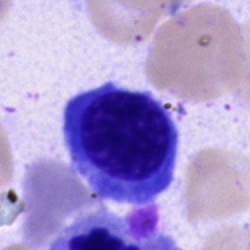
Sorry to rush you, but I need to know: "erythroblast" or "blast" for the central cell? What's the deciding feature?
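It's an erythroblast. Look at the cytoplasm with me first: it's a deep blue colour, and there are no visible granules in it. Now the nucleus, which sits off-centre, leaving the widest rim of cytoplasm on the lower side. And notice the outline of the cell: in places it is somewhat angular rather than smoothly round.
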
